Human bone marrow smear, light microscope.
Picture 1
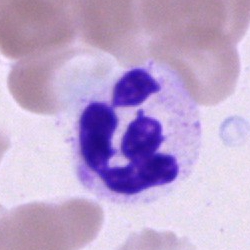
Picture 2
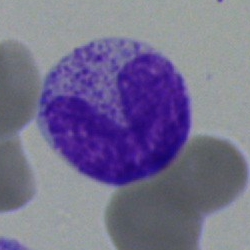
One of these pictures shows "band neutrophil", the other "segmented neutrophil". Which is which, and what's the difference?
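Picture 1 shows the segmented neutrophil, and picture 2 shows the band neutrophil. Look first at the nucleus in picture 1: it is divided into several distinct lobes.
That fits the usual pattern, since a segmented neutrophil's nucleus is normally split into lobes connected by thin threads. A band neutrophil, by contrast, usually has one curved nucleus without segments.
In picture 1 the chromatin is also dense, dark purple and clumped, and fine lilac granules are scattered through the pale pinkish-lilac cytoplasm. Now turn to picture 2, where the cell outline is round and smooth and the chromatin stains dark purple throughout the nucleus. Its pale cytoplasm shows mainly as a wedge in the upper left of the cell, and no vacuoles are seen there.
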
